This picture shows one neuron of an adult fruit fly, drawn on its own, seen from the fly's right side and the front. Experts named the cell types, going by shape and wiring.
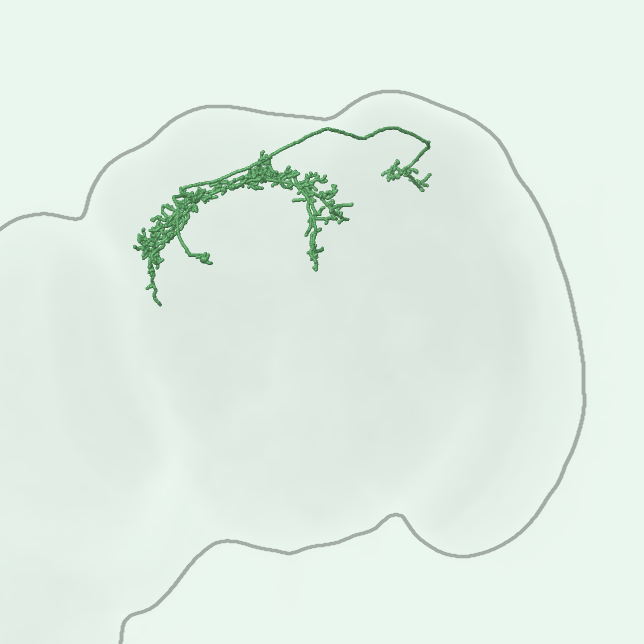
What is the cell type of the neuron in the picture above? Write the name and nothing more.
LHAV6g1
